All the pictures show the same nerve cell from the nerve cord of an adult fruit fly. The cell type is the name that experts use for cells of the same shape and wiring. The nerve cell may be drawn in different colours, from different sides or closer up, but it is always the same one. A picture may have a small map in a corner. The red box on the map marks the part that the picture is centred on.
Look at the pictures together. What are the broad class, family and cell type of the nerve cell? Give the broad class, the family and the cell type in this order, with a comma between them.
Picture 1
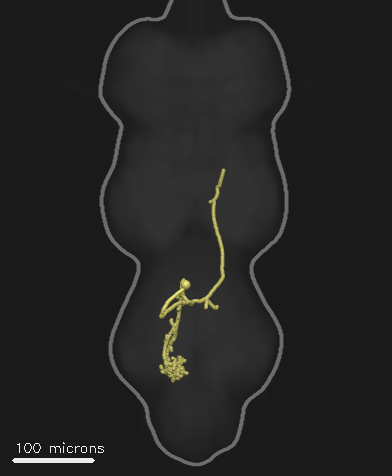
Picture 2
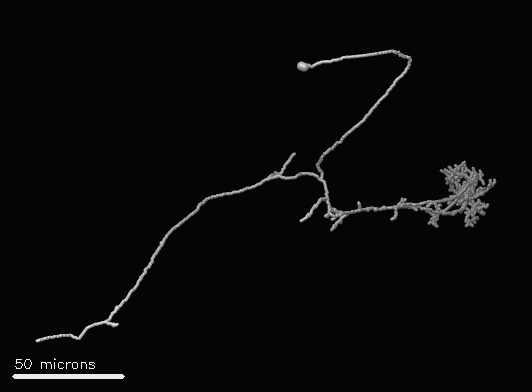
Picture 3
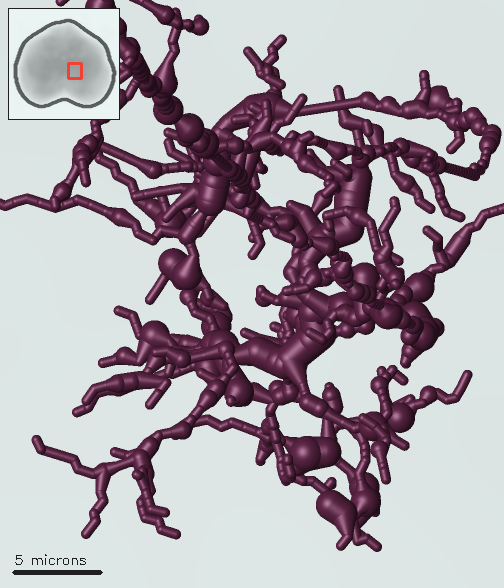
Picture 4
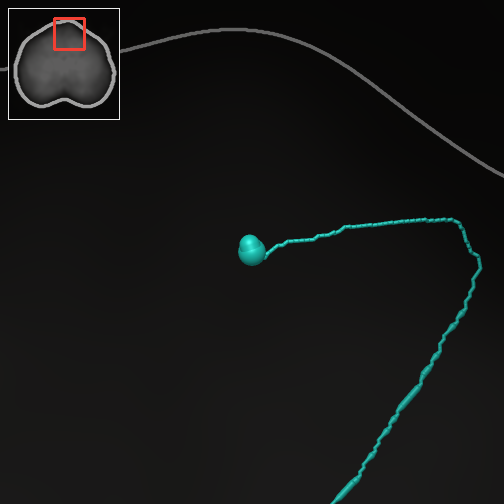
nerve-cord intrinsic neuron, hemilineage 23B, IN23B074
